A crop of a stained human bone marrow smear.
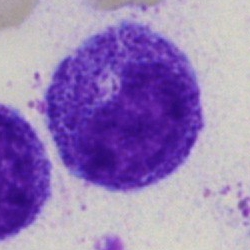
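Promyelocyte, the cell in the middle of a stained bone marrow smear. First, its outline is round; second, the thin rim of cytoplasm at the edge looks blue. Third, another deep purple nucleated cell lies at the left edge, separated by a narrow gap. Finally, slight blurring of the picture softens fine detail.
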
